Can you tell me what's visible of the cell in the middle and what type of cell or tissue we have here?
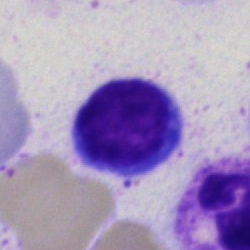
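A round, smooth outline bounds the cell. Dense, dark purple chromatin fills the nucleus throughout. The cytoplasm is a deep blue and forms only a thin rim around the nucleus. This is a lymphocyte.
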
